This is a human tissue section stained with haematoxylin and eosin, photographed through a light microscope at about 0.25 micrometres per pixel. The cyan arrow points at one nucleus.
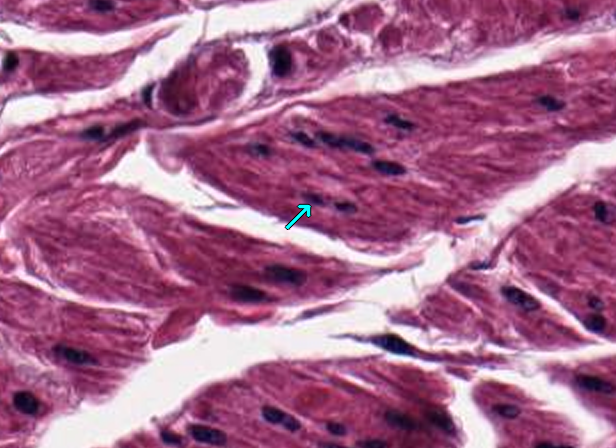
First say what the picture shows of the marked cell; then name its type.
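The nucleus is a small, dark, oval body, shorter than the more elongated nuclei elsewhere in the same bundle. The nucleus stains a fairly even dark purple throughout. It sits among pink, finely streaked cytoplasm running in the same direction as the neighbouring cells, with no clear boundary separating it from them. It lies inside a bundle of parallel cells, with a second small dark nucleus close beside it, and a white cleft separates this bundle from the next one below. The marked nucleus belongs to a smooth muscle cell.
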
